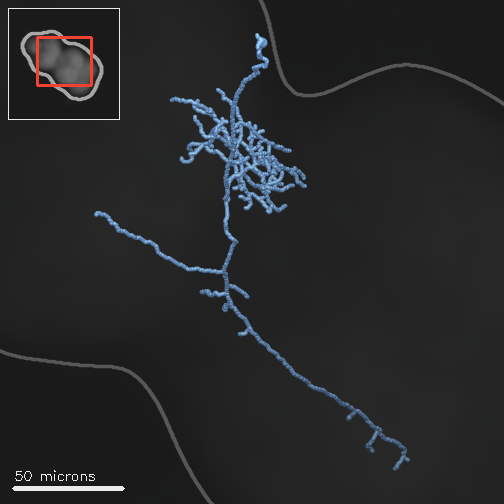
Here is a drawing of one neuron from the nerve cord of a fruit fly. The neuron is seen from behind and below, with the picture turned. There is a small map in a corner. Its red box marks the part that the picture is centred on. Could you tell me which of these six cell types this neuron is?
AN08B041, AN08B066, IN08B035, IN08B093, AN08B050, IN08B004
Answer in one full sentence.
The cell type IN08B093 includes this neuron.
